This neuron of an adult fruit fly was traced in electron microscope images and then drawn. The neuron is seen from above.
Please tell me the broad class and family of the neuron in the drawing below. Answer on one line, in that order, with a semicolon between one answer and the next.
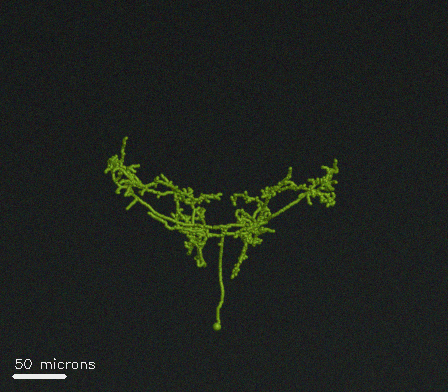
central-brain intrinsic neuron; hemilineage LB0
